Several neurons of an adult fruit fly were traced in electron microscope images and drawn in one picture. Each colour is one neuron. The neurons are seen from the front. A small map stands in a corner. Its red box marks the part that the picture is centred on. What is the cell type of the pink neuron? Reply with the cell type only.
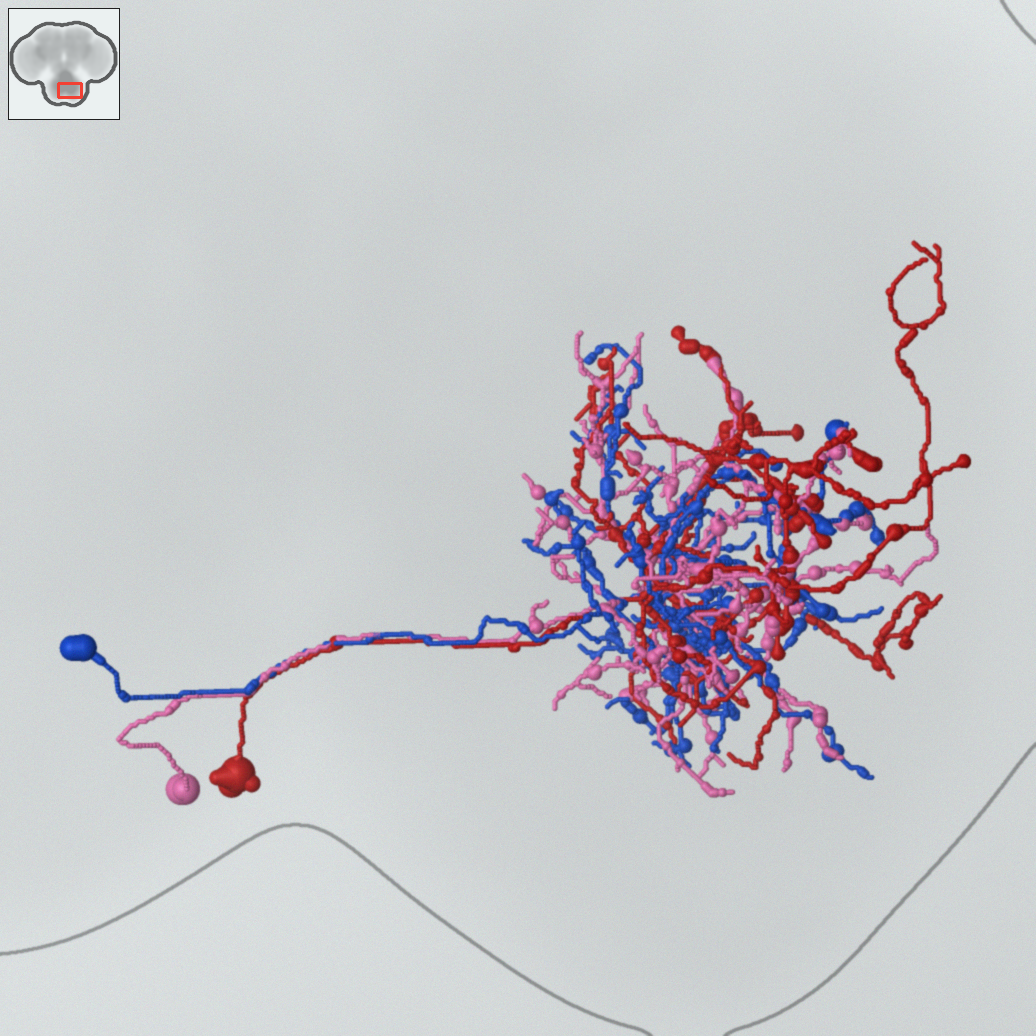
IN14A064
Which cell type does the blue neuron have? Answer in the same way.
IN14A074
